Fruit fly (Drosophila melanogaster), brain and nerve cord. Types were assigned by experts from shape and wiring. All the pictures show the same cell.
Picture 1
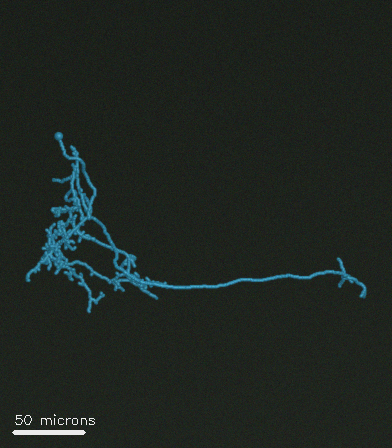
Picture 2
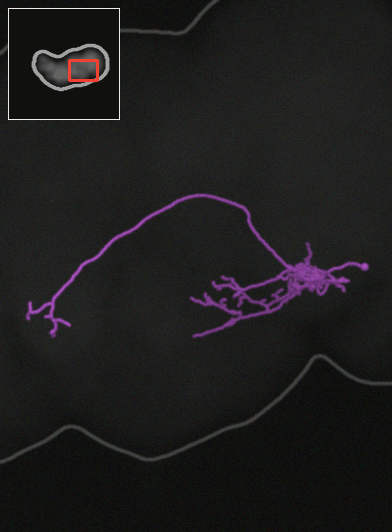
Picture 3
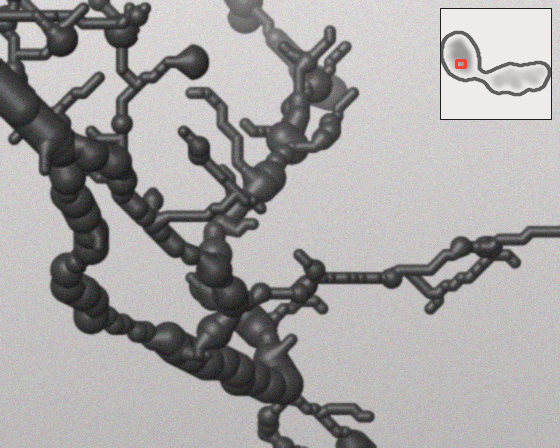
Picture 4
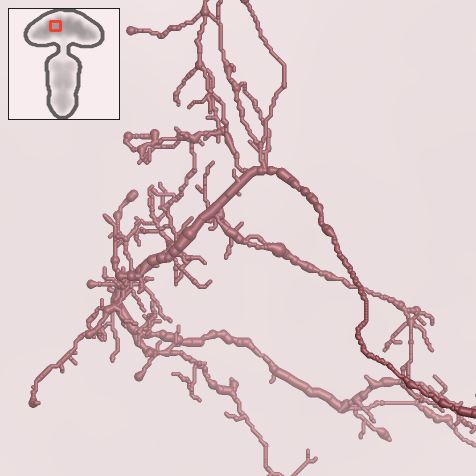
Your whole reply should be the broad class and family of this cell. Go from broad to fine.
central-brain intrinsic neuron; hemilineage ALl1_ventral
